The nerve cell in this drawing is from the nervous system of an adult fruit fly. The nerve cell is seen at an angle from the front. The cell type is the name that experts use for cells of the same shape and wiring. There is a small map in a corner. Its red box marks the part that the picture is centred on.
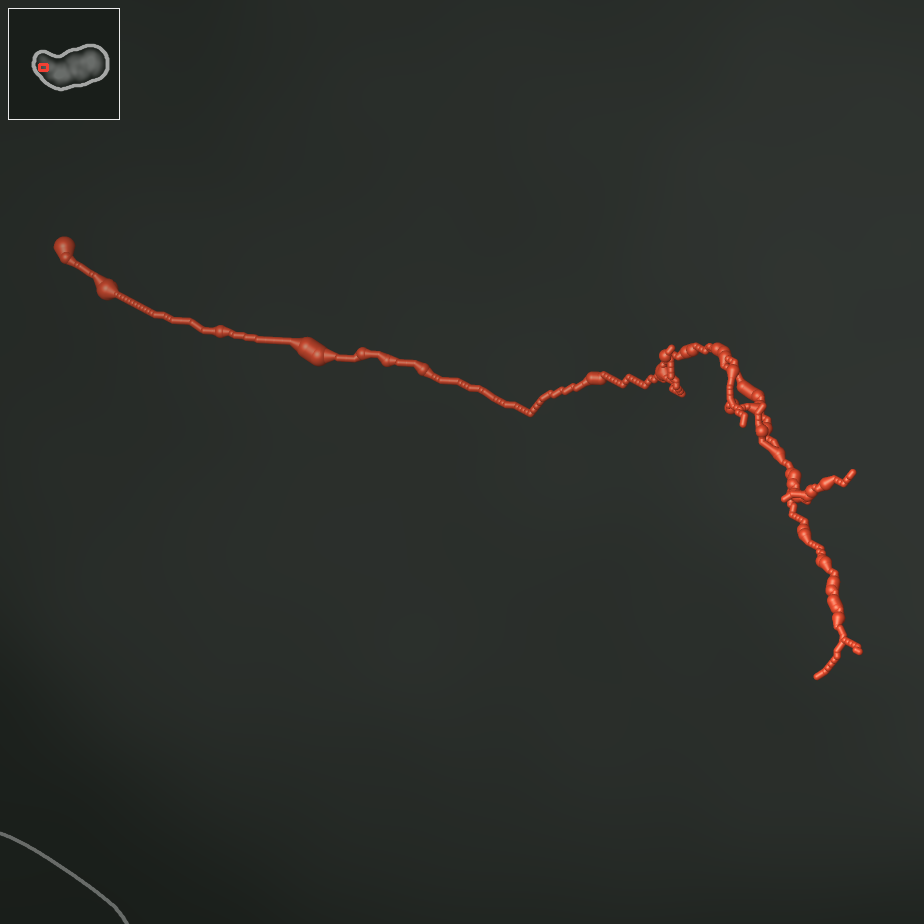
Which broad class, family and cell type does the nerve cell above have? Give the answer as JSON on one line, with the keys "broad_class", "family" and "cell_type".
{"broad_class": "sensory neuron entering the nerve cord", "family": "class mechanosensory tactile", "cell_type": "SNta37"}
